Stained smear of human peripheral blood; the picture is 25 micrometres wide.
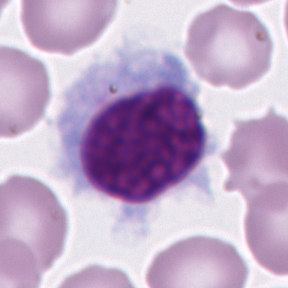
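Hairy cell: the nucleated cell at the centre of this stained smear of human peripheral blood, seen with the light microscope. Notice that its nucleus is oval, about 11 by 9 micrometres, with a smooth, unlobed contour. Look closely at the chromatin: it is mottled, with darker clumps separated by lighter spaces. The cytoplasm is pale greyish blue, and its rim is broader on the upper-left side than on the right side of the nucleus.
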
